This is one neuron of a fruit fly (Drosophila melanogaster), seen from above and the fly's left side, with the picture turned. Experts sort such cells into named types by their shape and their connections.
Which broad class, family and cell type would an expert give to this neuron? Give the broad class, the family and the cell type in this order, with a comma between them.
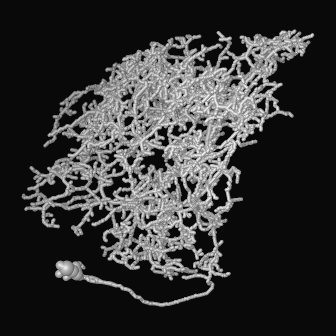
nerve-cord intrinsic neuron, hemilineage 03A, IN03A004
